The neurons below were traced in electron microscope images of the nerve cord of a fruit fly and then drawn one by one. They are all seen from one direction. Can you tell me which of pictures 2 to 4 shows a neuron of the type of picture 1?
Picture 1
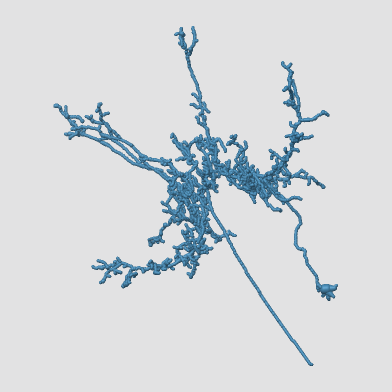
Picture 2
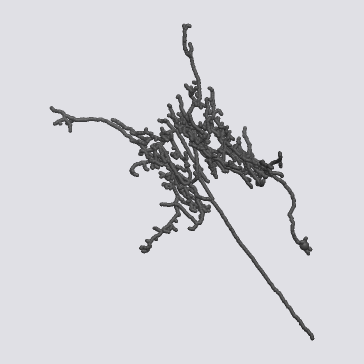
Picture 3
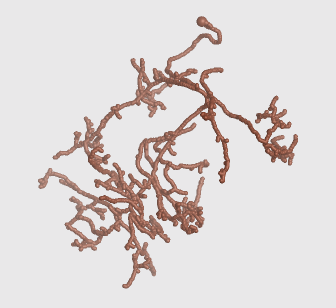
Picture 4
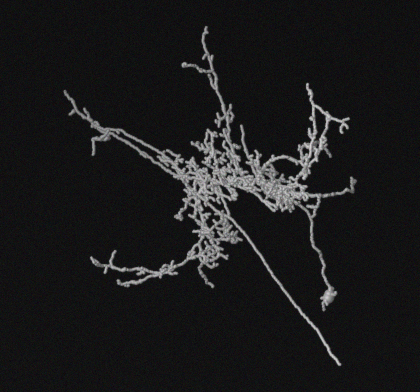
Picture 4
